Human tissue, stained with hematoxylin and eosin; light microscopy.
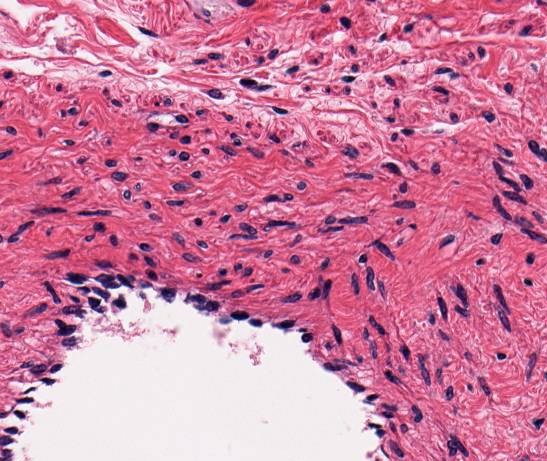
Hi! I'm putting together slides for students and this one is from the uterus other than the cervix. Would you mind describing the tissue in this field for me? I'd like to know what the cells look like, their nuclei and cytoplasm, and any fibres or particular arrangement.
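Cells with flattened, darkly staining nuclei line the edge of the space. Surrounding it is dense, pink-staining fibrous stroma, through which spindle-shaped and oval nuclei with ill-defined cytoplasm are scattered. Above the space, the fibres and nuclei run mostly parallel to its curved edge.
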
